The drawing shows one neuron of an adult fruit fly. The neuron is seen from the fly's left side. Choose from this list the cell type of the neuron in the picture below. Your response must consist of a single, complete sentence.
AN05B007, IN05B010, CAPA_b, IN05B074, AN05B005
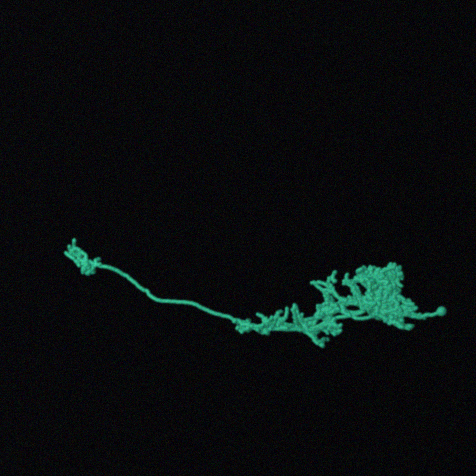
The cell type that fits this neuron is AN05B005.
